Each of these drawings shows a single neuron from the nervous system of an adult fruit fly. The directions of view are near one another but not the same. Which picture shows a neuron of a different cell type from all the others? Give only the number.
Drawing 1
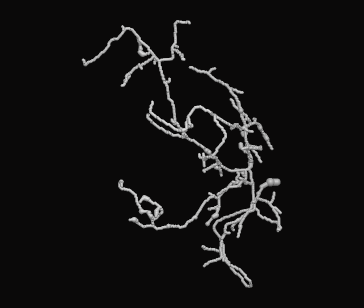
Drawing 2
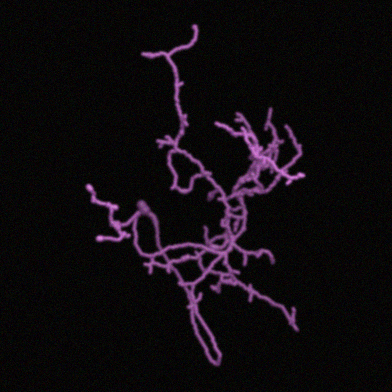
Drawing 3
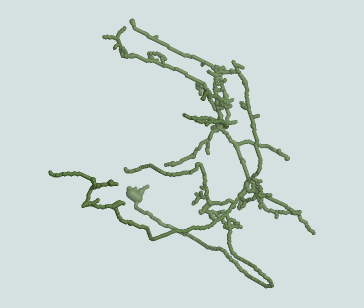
1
